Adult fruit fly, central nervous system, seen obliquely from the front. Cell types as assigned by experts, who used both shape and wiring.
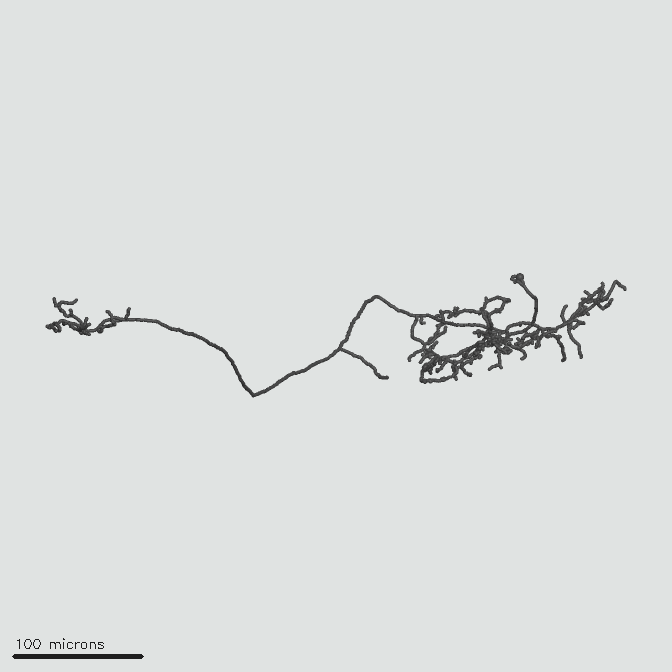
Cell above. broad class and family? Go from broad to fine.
ascending neuron; hemilineage 19B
